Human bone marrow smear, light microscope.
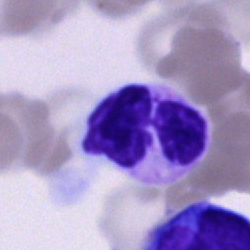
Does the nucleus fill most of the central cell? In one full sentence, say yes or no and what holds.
Yes, the nucleus of this cell fills most of it.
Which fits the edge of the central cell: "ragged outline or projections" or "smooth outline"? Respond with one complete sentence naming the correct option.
There is a smooth outline around this cell, free of projections.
